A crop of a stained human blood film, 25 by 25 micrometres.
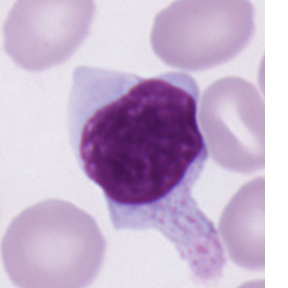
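Large granular lymphocyte in a stained smear of human peripheral blood. A tapering tail of pale grey-blue cytoplasm extends toward the lower right, with fine reddish-purple granules concentrated in it. The nucleus is a single rounded mass without lobes, about 11 by 10 micrometres.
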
